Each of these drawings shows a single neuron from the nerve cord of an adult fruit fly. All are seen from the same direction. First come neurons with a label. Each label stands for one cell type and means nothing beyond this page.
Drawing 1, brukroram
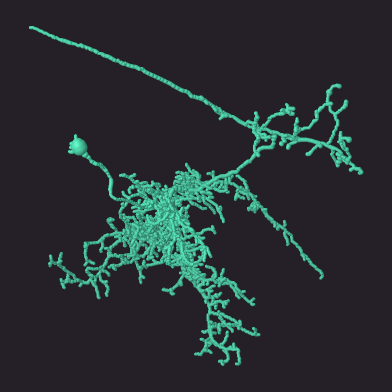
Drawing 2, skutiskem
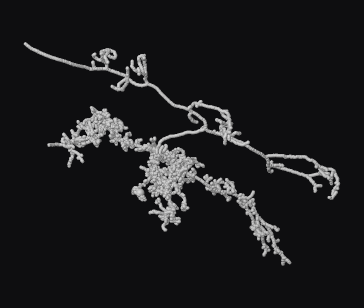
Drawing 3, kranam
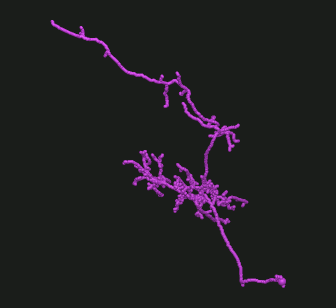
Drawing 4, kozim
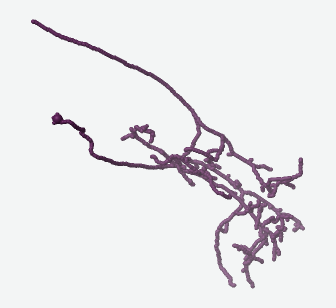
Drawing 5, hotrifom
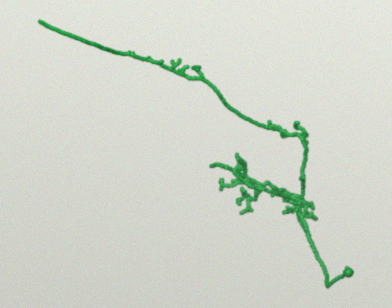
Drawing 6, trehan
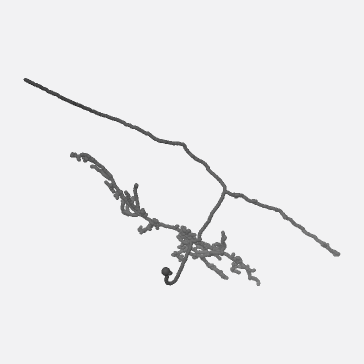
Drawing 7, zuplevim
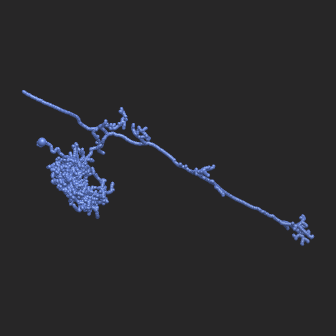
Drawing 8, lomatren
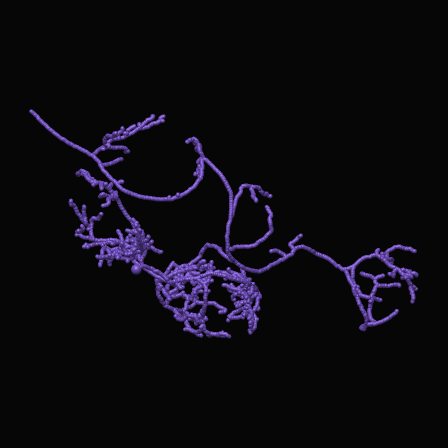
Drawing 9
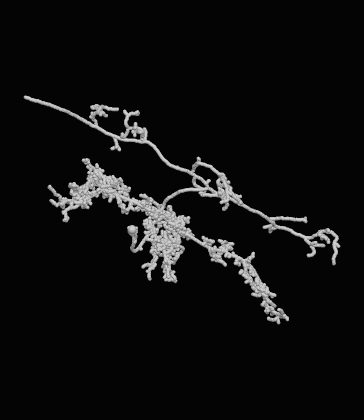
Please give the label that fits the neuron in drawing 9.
skutiskem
